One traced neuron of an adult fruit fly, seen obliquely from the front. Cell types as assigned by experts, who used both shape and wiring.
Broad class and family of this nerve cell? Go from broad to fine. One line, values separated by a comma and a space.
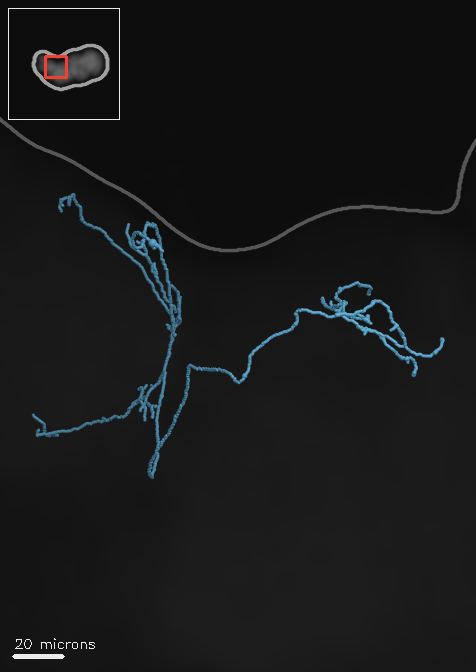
nerve-cord intrinsic neuron, hemilineage 17A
